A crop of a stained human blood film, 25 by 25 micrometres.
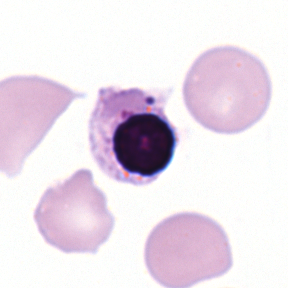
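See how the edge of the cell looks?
Irregular, with ragged, frayed edges.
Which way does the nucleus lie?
Off-centre, toward the lower right.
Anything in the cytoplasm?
A few small orange-red granules, scattered over a pale lilac-grey background.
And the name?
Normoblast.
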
